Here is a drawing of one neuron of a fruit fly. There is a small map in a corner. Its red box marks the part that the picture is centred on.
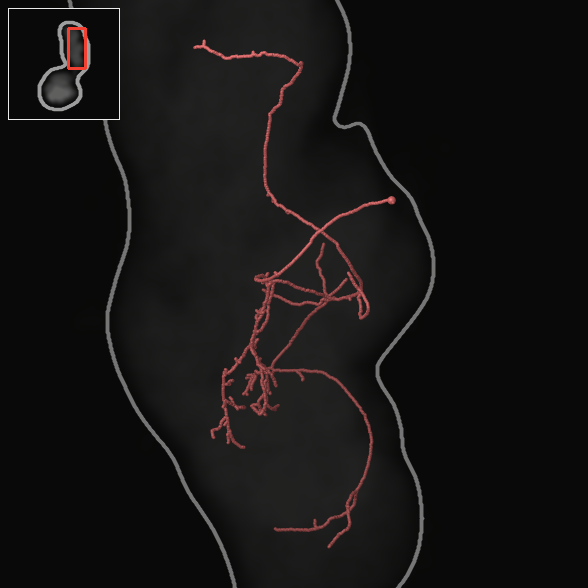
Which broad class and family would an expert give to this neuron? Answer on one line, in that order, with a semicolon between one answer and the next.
nerve-cord intrinsic neuron; hemilineage 12B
